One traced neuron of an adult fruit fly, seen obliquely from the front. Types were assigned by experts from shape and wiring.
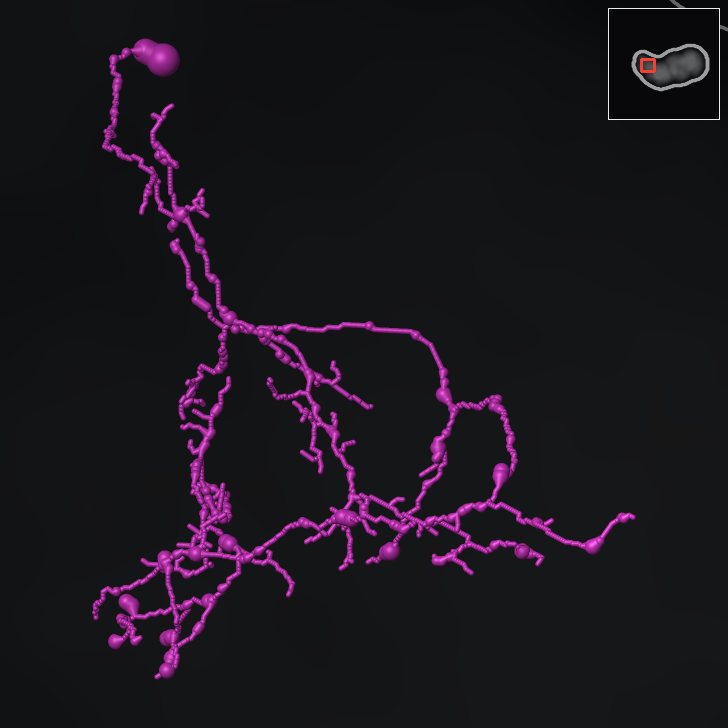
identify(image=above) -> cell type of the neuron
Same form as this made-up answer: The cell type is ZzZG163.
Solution: The cell type is IN20A.22A090.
